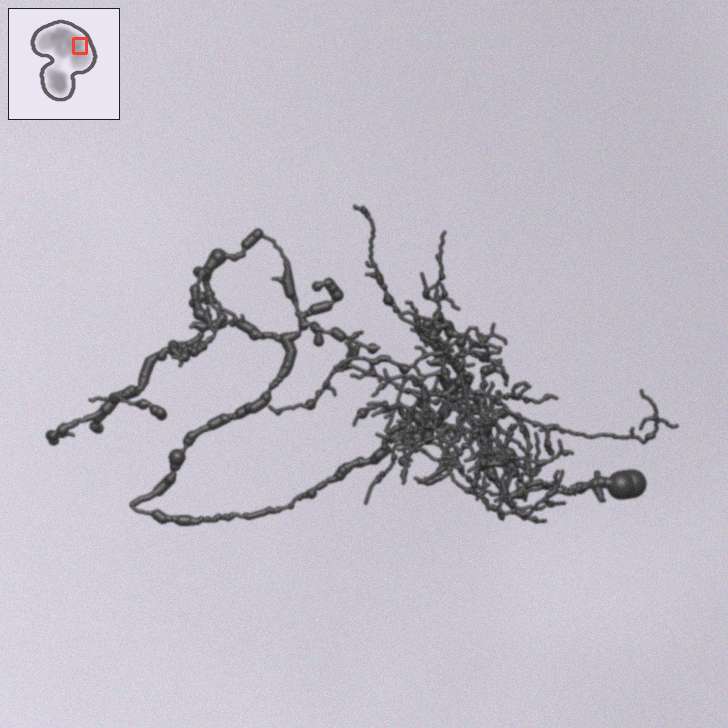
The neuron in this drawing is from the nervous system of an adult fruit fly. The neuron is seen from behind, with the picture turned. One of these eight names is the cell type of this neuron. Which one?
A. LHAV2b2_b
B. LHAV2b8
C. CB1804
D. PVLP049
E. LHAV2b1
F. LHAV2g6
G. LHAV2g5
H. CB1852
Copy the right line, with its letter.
A. LHAV2b2_b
